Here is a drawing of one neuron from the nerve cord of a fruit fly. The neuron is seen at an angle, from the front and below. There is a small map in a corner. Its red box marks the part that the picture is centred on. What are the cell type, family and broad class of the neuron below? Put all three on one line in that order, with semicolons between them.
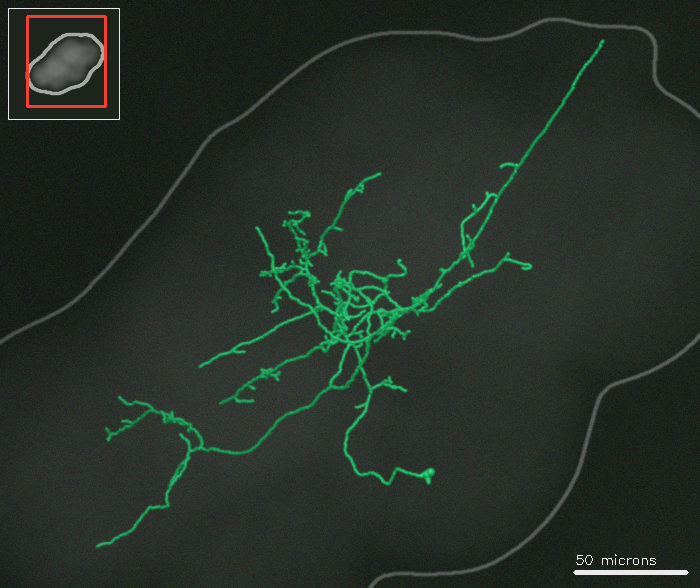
AN05B063; hemilineage 05B; ascending neuron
